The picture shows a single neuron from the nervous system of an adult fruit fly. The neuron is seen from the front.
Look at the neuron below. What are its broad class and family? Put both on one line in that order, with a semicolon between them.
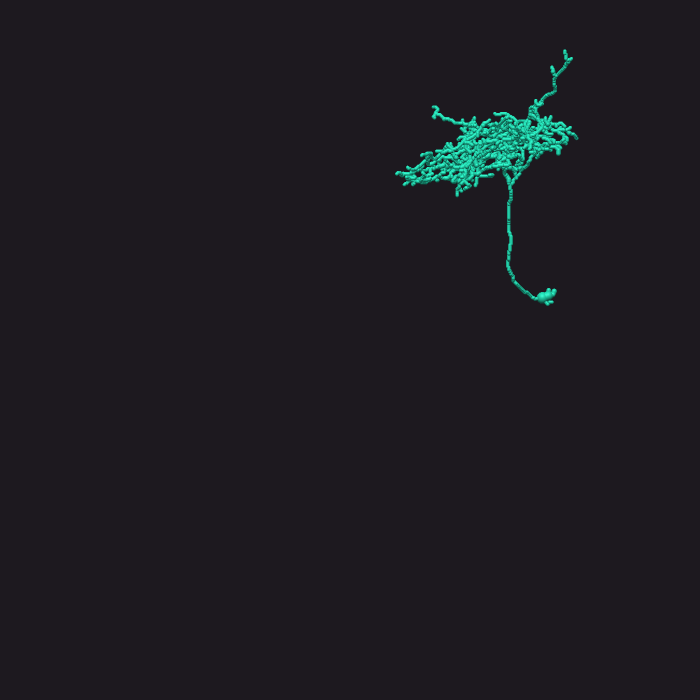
central-brain intrinsic neuron; LHPV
